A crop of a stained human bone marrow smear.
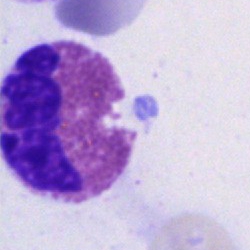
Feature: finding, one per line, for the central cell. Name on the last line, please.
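Position of nucleus: left part of the cell.
Chromatin: dense, stained dark purple.
Cytoplasm: abundant, pinkish-lilac, filling the right part of the cell.
Clear spaces: small, in the cytoplasm beside the notch in the right edge.
Name: eosinophil.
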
